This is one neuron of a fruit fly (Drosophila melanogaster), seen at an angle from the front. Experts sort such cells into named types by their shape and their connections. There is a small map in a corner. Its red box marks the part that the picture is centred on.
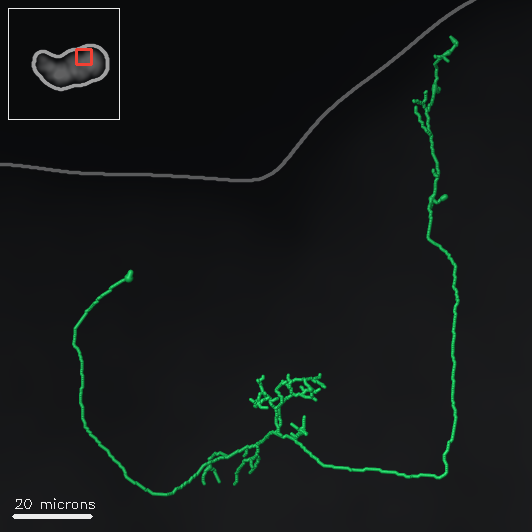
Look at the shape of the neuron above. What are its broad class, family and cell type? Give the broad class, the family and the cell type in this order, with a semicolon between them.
central-brain intrinsic neuron; class CX; FS4C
